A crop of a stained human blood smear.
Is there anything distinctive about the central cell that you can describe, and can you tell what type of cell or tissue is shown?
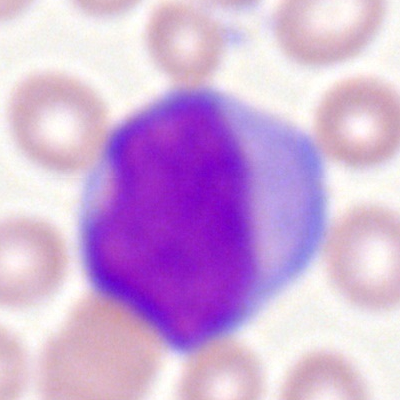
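Nucleus occupies the left portion of the cell, its left margin irregular and indented. Cytoplasm pale blue-lilac, moderate in amount, lying chiefly to the right of the nucleus. Cell: myeloblast.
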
